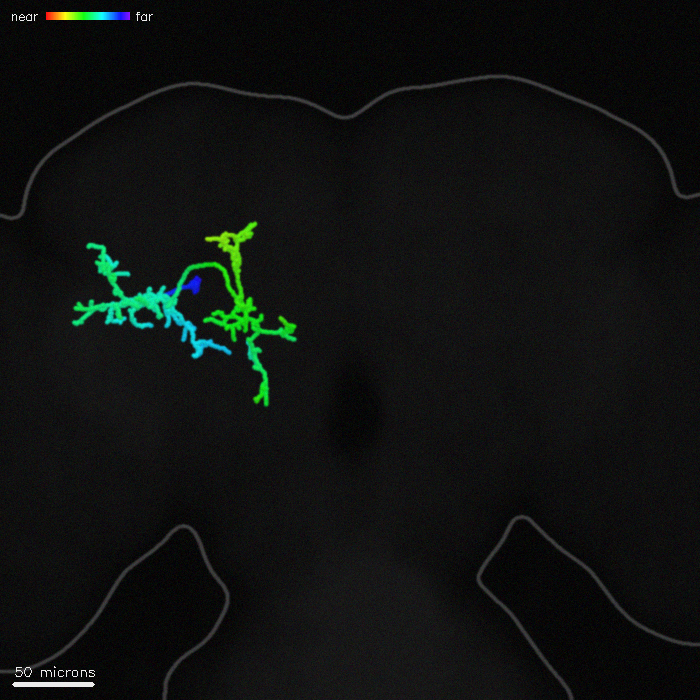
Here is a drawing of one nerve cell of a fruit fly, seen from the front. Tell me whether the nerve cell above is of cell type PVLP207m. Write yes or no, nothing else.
yes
